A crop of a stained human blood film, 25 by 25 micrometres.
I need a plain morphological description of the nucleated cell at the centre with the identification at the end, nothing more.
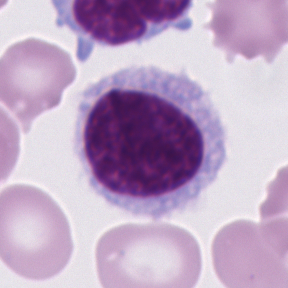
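So, the cell in the middle is round in outline, but its edge is finely ragged and fuzzy. It's about 13 micrometres across. The nucleus is oval, about 11 by 9 micrometres, with no lobes, and it takes up roughly 60% of the cell's area. The rim of cytoplasm is narrowest on the left side of the nucleus, and you won't see any distinct coloured granules in it. That's a hairy cell.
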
